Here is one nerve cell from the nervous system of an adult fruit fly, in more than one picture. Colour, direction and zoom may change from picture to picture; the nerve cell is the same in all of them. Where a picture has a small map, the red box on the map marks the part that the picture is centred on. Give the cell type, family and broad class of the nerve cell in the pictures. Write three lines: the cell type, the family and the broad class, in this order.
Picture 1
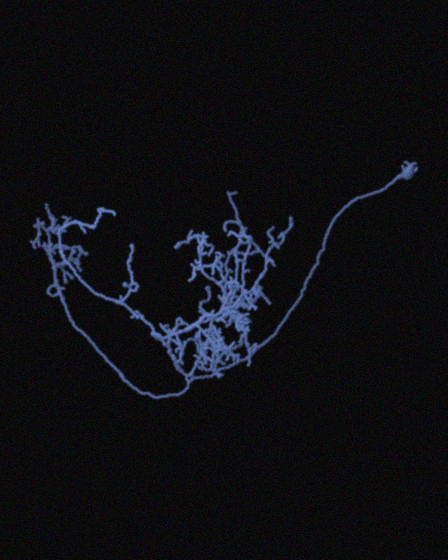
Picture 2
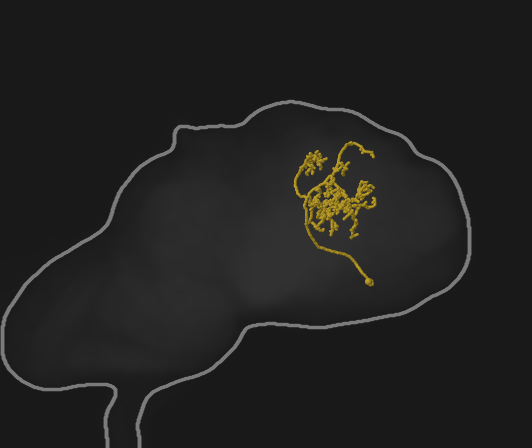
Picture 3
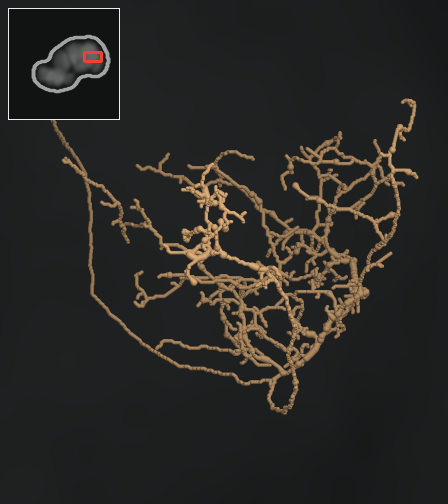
AVLP541
hemilineage VLPp1
central-brain intrinsic neuron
